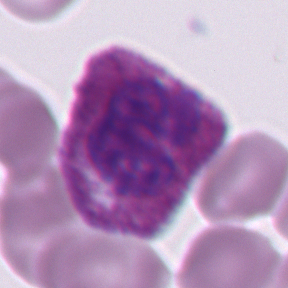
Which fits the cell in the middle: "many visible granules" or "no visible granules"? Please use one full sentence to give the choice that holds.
A large number of visible granules lies in the cytoplasm of this cell.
